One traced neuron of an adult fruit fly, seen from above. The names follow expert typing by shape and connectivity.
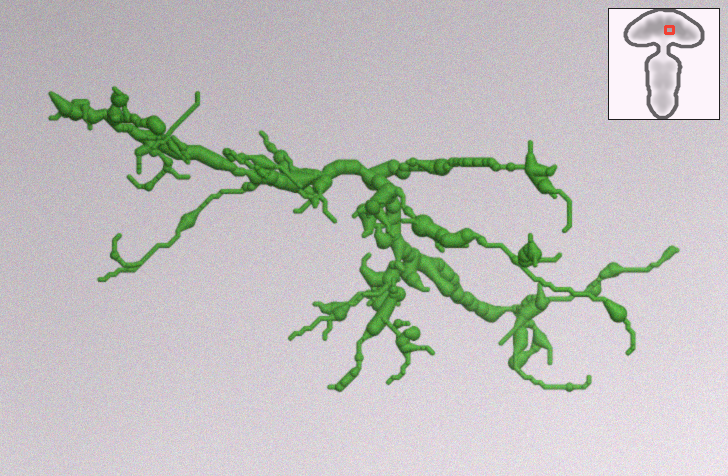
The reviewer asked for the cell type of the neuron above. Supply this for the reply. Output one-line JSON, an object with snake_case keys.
{"cell_type": "PS050"}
